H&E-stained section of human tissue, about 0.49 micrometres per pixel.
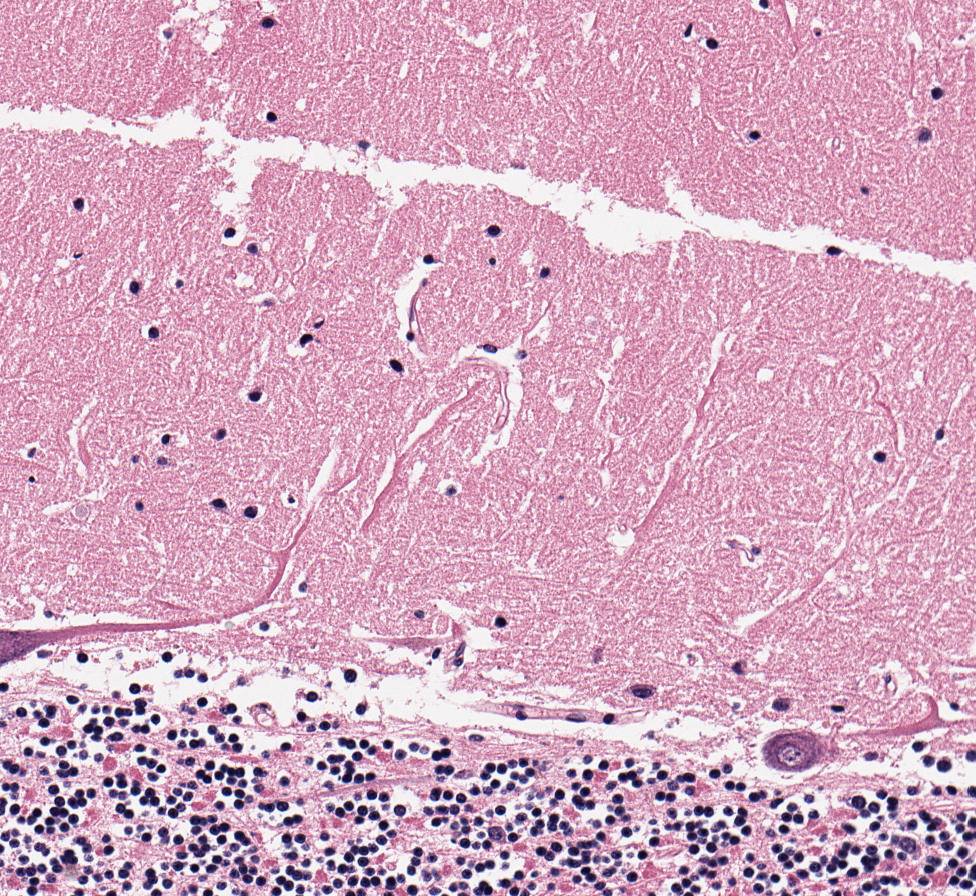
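Cerebellum. Bottom layer: crowded small, round, dark-staining nuclei with very little visible cytoplasm, and scattered small pink, cell-free islands. Upper layer: pale, finely fibrillary pink neuropil with scattered small dark nuclei. Lower right: a large neuron, round nucleus, prominent nucleolus, at the layers' junction.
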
